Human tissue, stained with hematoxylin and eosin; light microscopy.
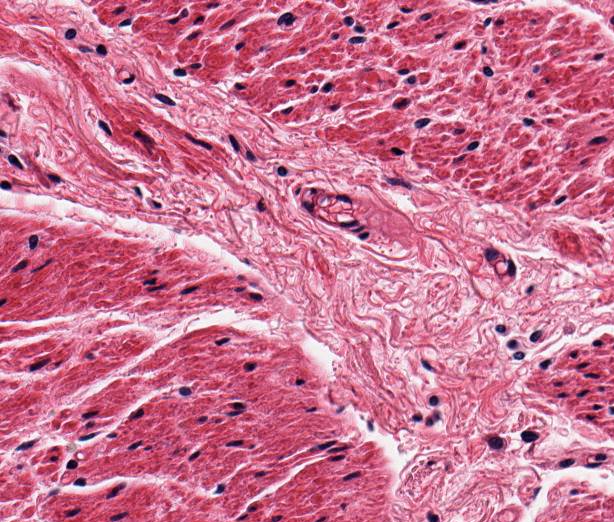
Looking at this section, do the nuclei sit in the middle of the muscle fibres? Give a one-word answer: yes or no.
Yes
